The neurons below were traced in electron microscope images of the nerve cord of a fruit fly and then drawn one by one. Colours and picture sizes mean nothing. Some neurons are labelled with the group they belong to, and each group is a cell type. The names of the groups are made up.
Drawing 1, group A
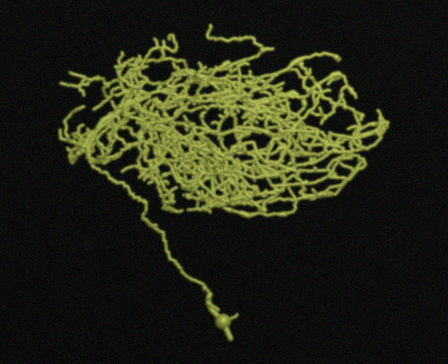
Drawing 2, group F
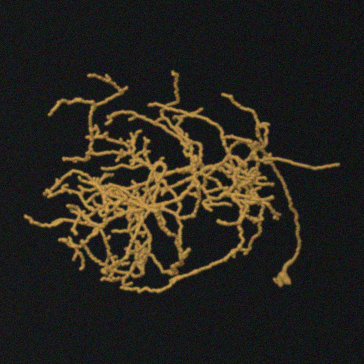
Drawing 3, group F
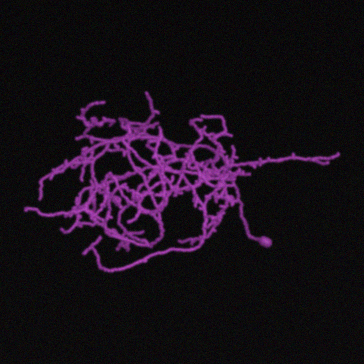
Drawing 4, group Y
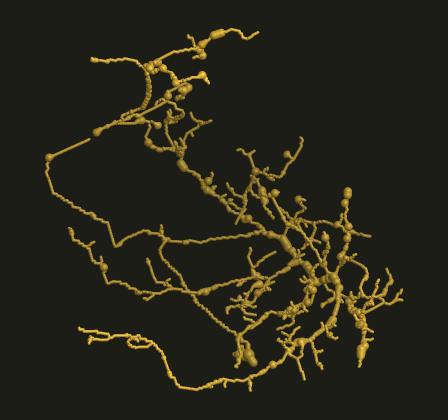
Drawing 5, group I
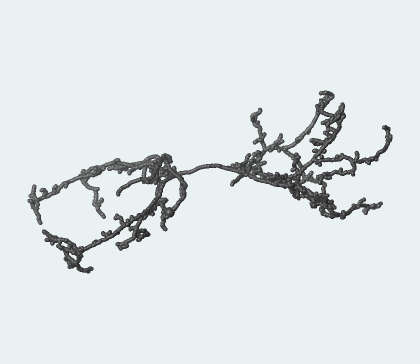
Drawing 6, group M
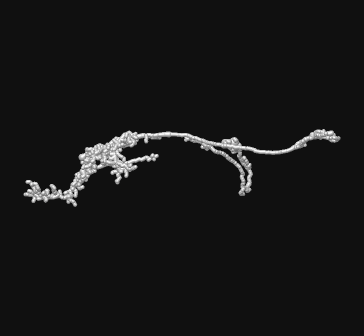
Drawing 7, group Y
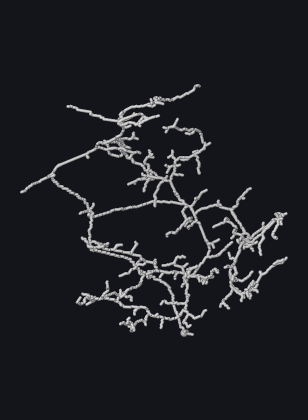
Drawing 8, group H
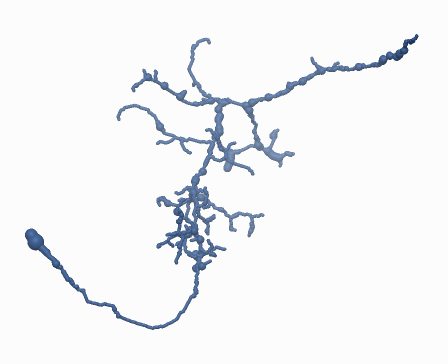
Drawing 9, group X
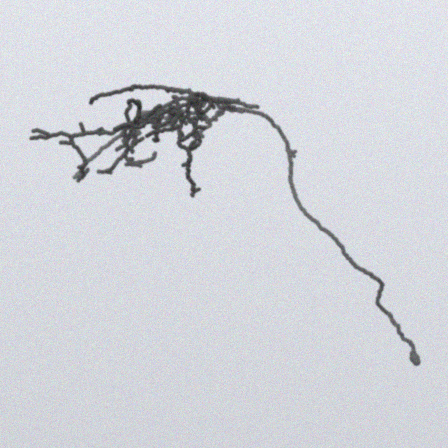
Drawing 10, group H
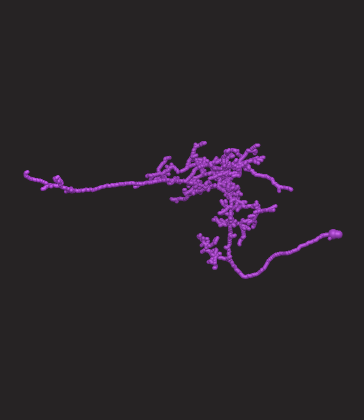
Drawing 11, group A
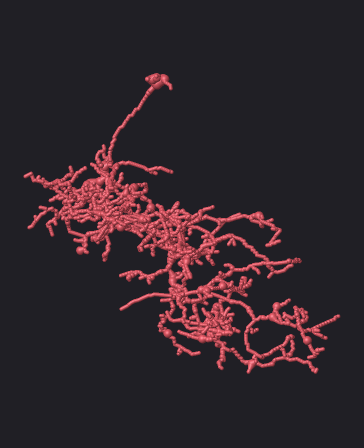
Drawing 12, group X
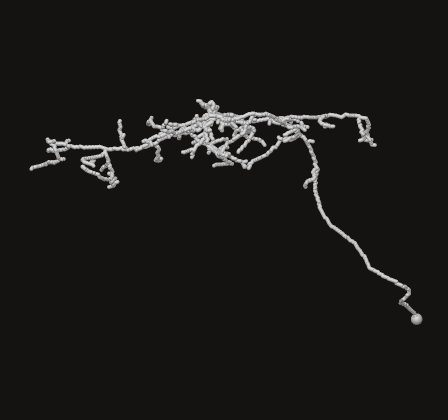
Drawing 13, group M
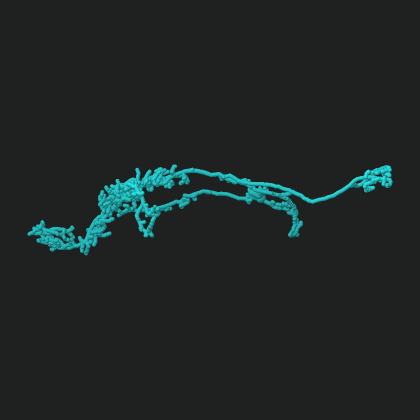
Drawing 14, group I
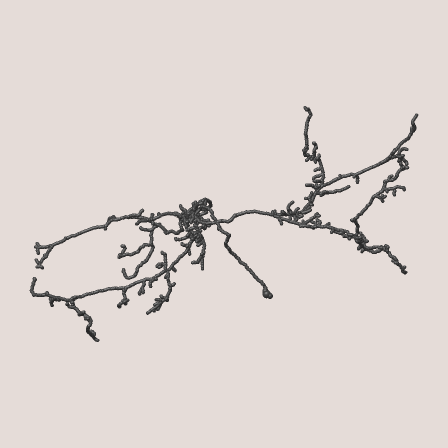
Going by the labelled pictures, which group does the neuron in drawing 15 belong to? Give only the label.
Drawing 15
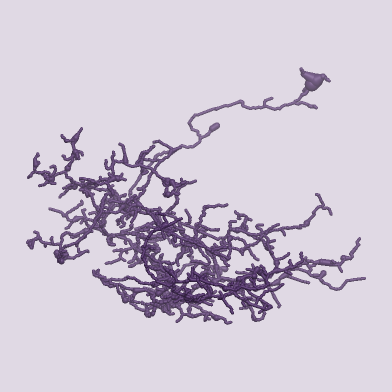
group A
